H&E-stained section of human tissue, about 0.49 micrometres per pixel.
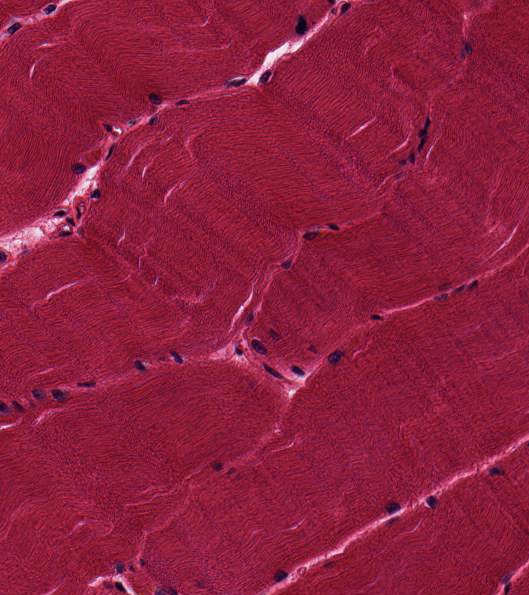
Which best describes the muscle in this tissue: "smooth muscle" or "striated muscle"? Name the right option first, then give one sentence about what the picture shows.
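Striated muscle. Fine transverse striations cross the fibres along their length.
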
